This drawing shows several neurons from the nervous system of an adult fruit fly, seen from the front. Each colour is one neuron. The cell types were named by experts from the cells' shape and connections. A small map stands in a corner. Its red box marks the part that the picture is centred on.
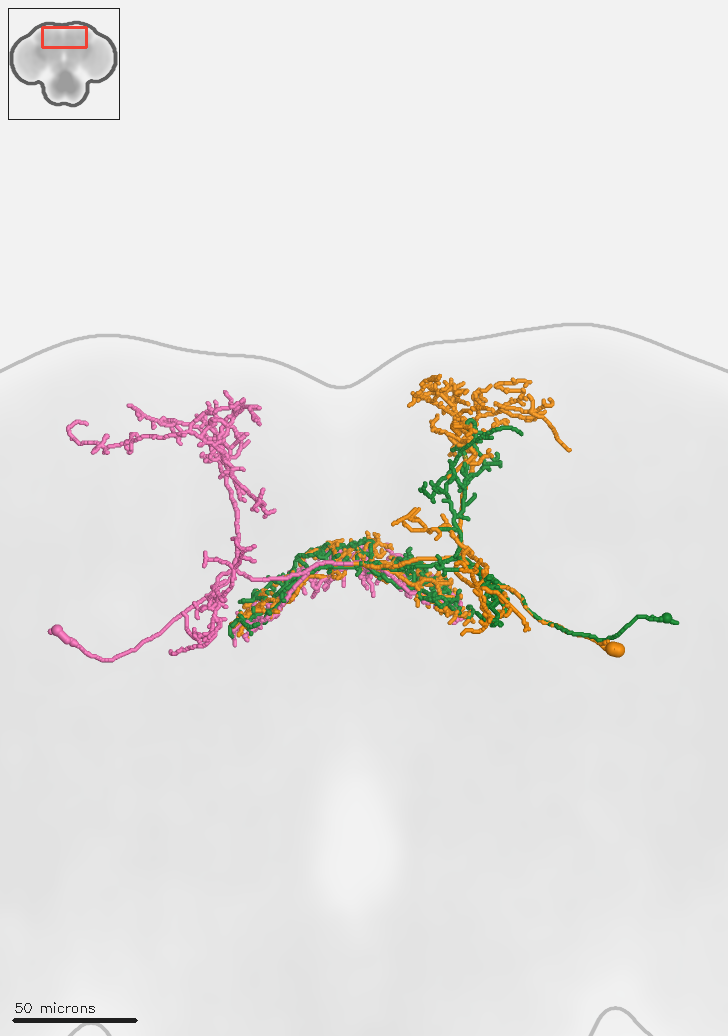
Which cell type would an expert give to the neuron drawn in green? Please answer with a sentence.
The cell type is FB6W.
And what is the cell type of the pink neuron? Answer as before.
The cell type is FB5C.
